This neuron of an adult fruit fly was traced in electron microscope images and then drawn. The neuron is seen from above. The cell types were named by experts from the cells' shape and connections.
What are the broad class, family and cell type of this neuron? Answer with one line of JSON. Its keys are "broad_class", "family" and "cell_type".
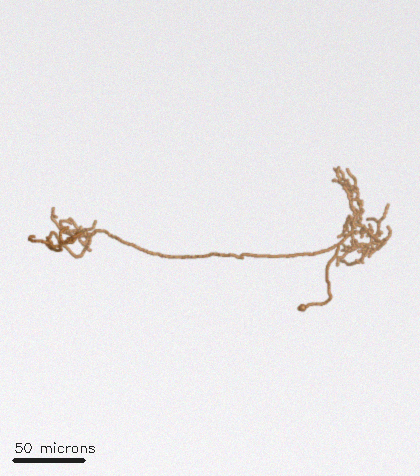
{"broad_class": "central-brain intrinsic neuron", "family": "hemilineage DM6_ventral", "cell_type": "CB2348"}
